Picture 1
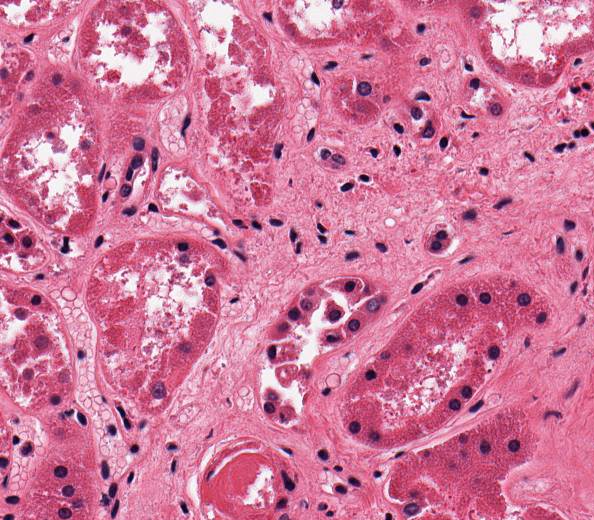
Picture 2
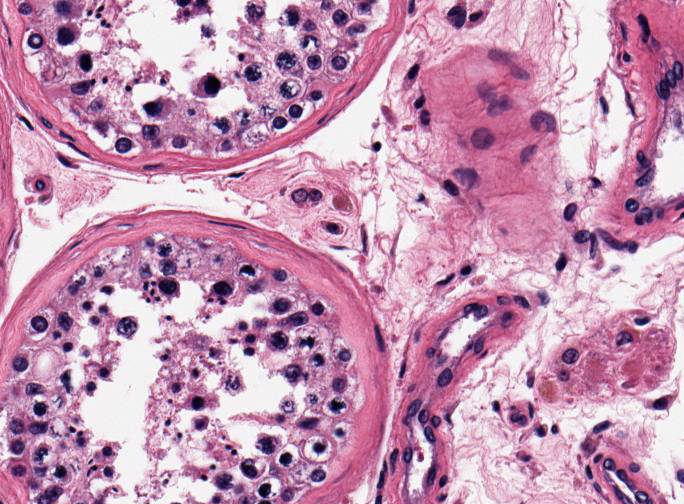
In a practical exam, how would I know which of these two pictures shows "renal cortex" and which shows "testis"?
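That one's renal cortex, picture 1, and the other's testis, picture 2. The renal tubules are lined by cuboidal to low columnar cells with abundant granular pink cytoplasm and single round dark purple nuclei. Many of their lumens, especially upper left, hold fragmented pink debris mixed with white empty spaces, and at bottom centre a small round profile is full of dense glassy pink material. In the testis you get two large round tubules cut in cross-section filling the left half, one upper left and one lower left, each with a thick, layered pink wall holding flattened spindle-shaped nuclei. Those tubules are lined by several layers of rounded cells with dark round nuclei, and just upper right of centre sits a cluster of large cells with abundant pink cytoplasm and round nuclei.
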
